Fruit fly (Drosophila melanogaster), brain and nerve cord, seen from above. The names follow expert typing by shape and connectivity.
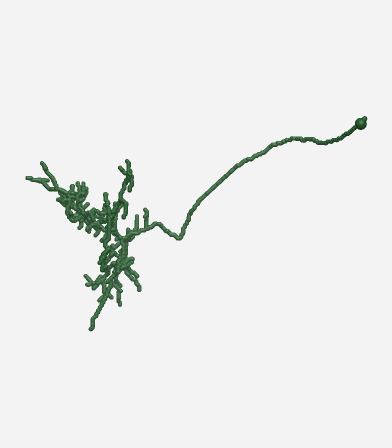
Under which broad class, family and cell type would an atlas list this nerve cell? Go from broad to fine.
nerve-cord intrinsic neuron; hemilineage 09A; IN09A087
